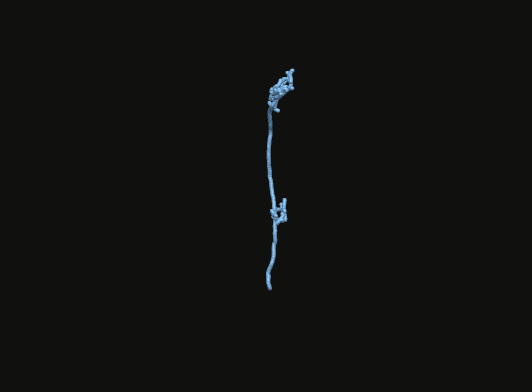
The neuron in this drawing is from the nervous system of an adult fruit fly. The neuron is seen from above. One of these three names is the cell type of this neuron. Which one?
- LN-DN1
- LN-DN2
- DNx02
DNx02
